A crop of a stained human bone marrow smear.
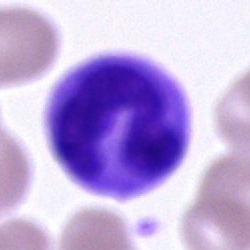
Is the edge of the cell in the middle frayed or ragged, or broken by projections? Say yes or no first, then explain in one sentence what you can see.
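No. The cell has a round, smooth outline.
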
